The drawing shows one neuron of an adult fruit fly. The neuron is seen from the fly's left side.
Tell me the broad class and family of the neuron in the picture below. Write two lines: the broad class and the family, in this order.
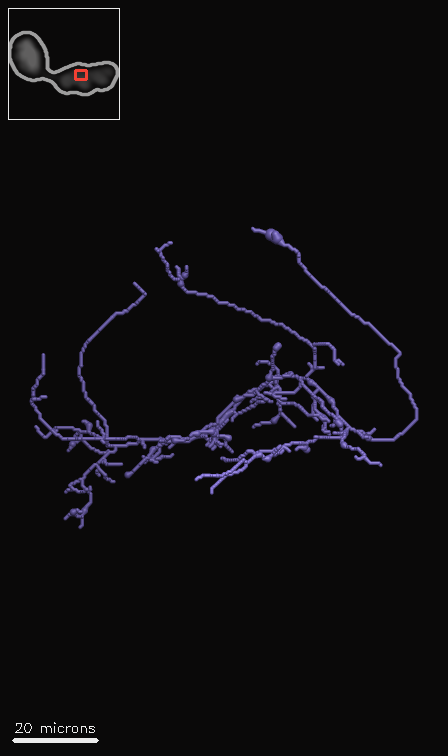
nerve-cord intrinsic neuron
hemilineage 11B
